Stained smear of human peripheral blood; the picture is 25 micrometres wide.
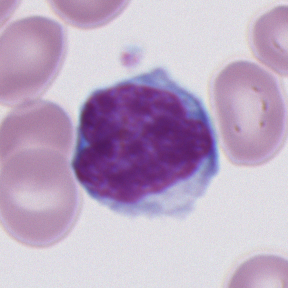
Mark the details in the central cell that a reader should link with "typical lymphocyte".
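Measured against a typical lymphocyte, this cell is larger than usual, at about 13 micrometres across.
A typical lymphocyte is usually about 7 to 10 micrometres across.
Its nucleus, about 12 by 10 micrometres, is a single roughly round mass without lobes and fills about 70% of the cell's area. The chromatin is dark purple and coarsely clumped. Pale blue cytoplasm forms a narrow rim that is widest along the lower edge of the cell.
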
